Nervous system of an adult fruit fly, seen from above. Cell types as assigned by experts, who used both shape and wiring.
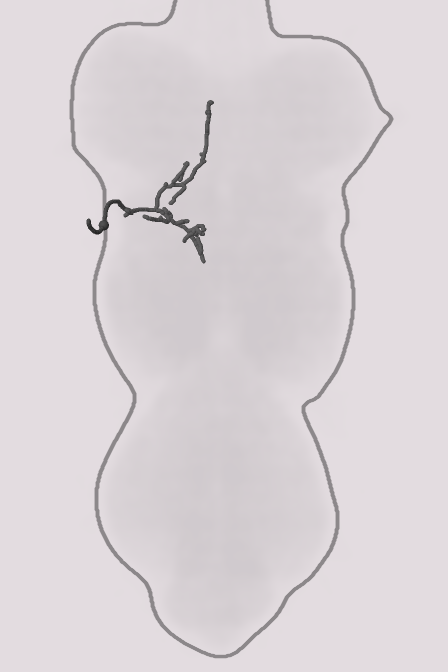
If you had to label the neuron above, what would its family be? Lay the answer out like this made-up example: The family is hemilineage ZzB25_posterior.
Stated: The family is class mechanosensory tactile.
